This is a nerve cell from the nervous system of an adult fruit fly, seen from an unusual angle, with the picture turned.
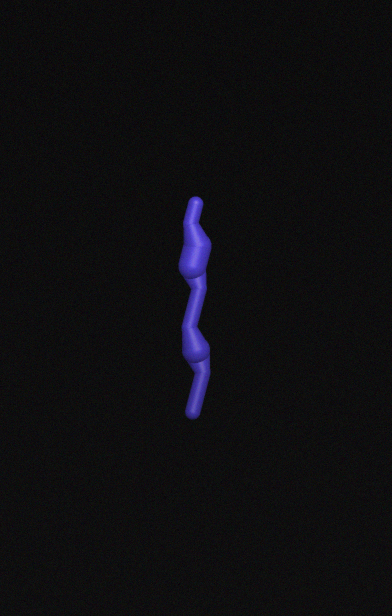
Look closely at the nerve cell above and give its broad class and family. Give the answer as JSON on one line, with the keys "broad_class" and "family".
{"broad_class": "photoreceptor or other optic-lobe sensory neuron", "family": "class visual"}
